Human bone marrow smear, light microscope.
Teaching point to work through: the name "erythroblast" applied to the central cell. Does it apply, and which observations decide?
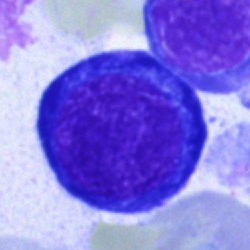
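The cell has a roughly round outline with a smooth edge, and its surface carries no blebs or hair-like projections. Its chromatin is finely granular and evenly spread, with no coarse dark clumps. A thin rim of deep blue cytoplasm surrounds the nucleus and shows neither granules nor vacuoles.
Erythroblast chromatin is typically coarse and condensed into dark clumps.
The fine, even chromatin of this cell therefore speaks against erythroblast and sets the cell apart from it.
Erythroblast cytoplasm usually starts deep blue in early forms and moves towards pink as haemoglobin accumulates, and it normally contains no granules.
The deep blue, granule-free cytoplasm would thus fit either name and does not decide between them. The name erythroblast does not fit: the cell is a proerythroblast.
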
